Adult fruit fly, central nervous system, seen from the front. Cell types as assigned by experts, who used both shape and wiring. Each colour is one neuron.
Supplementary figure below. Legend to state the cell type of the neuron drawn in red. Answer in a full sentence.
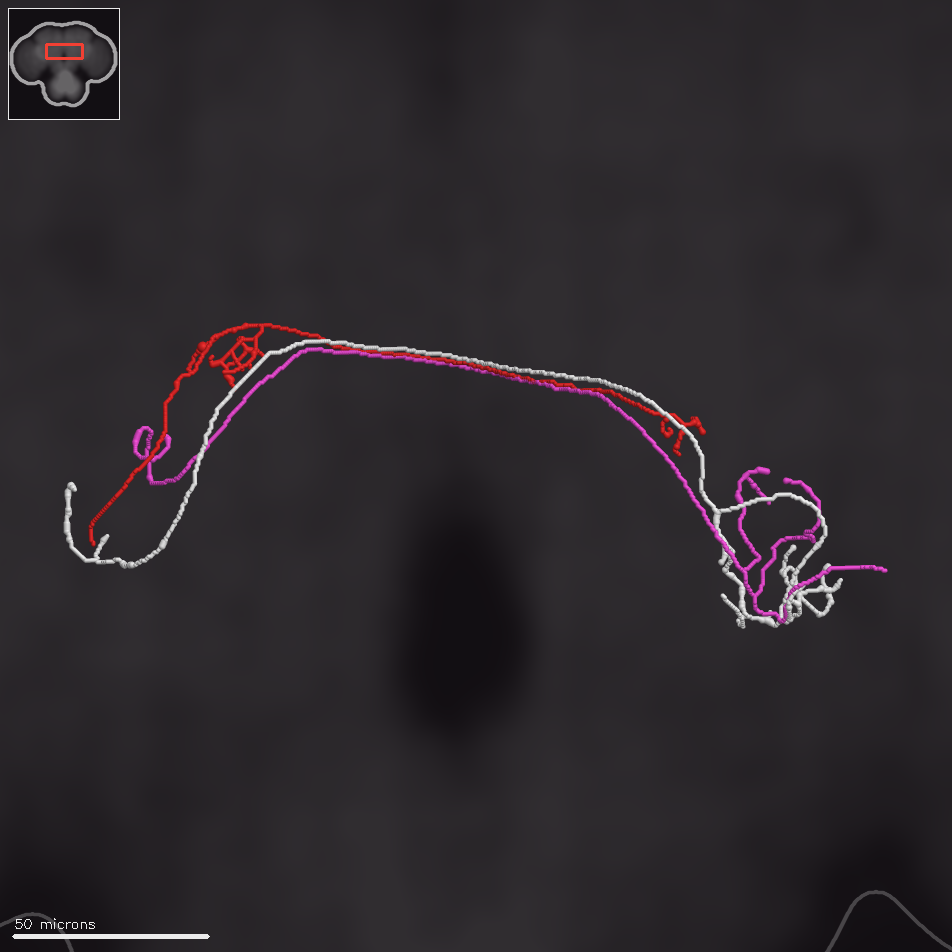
The cell type is ORN_DA4m.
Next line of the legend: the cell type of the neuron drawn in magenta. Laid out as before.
The cell type is ORN_VA1d.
